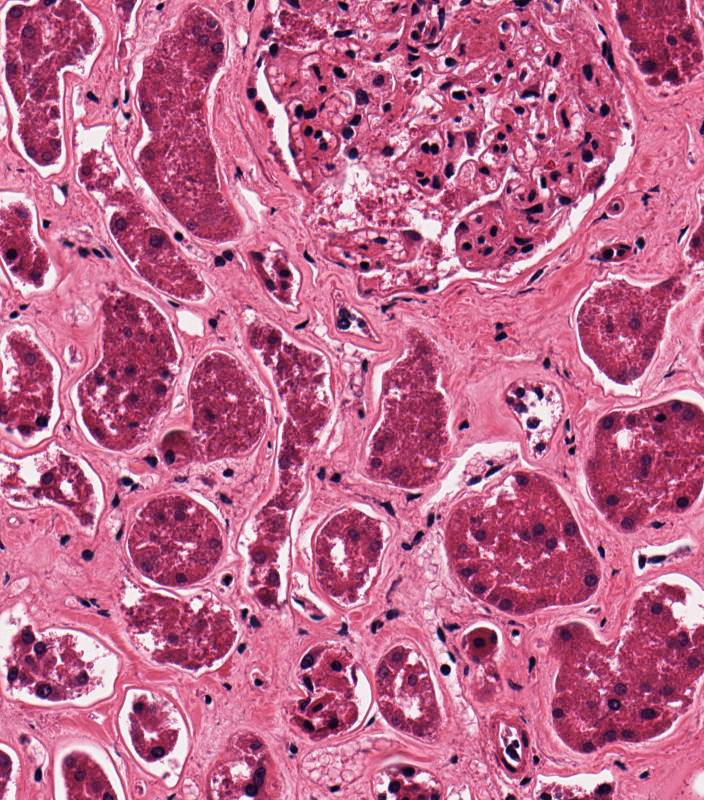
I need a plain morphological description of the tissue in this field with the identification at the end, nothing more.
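Pattern: across the whole field, rounded and elongated tubular nests of cells separated by bands of pink fibrous stroma. Lining cells: abundant, granular, deeply eosinophilic cytoplasm. Top centre: a large rounded structure crowded with small dark nuclei, set apart from the stroma by a narrow cleft. Stroma: only scattered small spindle-shaped and round nuclei. The tissue is renal cortex.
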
